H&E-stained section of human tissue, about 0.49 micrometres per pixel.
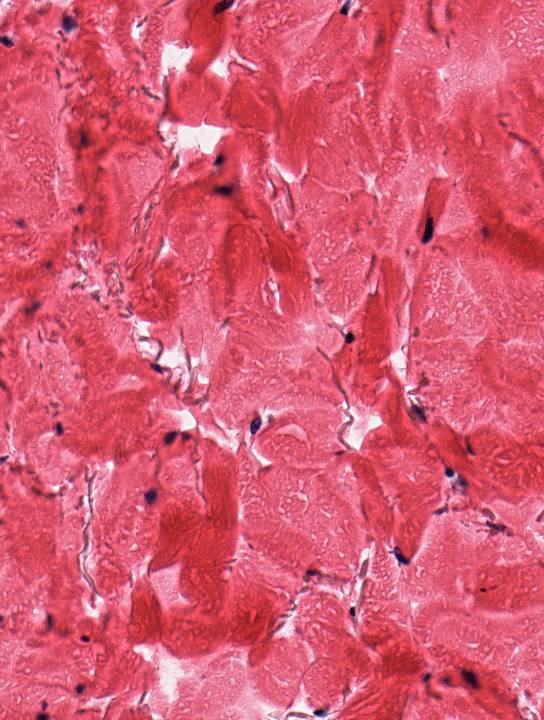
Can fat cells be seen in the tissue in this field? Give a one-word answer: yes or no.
No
